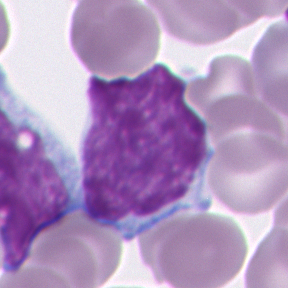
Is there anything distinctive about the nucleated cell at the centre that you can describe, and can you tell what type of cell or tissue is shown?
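Nucleus angular, irregular in outline; fills most of cell. Cytoplasm only a narrow rim around it. Granules: none visible. Result: typical lymphocyte.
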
